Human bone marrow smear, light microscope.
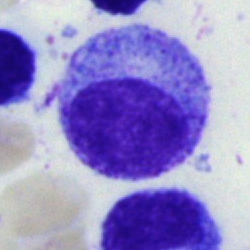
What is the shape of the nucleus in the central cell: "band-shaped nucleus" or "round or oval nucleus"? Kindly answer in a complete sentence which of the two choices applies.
A nucleus forming one compact round or oval mass is found in this cell.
